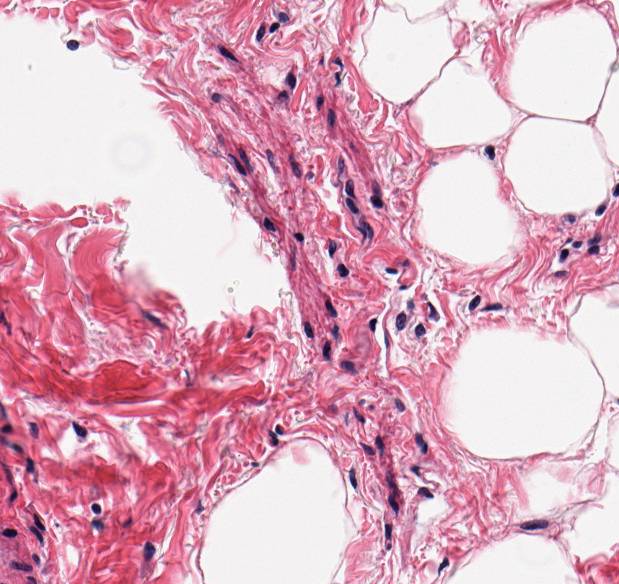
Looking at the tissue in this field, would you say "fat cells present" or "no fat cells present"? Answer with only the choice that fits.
Fat cells present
